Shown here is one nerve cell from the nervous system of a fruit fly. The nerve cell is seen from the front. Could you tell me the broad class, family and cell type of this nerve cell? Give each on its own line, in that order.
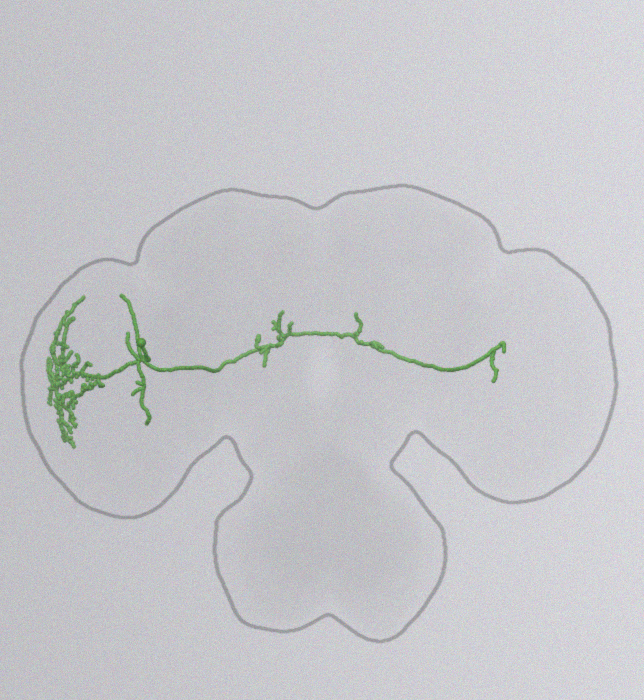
visual projection neuron
hemilineage VPNl&d1_lateral
MeVPMe8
